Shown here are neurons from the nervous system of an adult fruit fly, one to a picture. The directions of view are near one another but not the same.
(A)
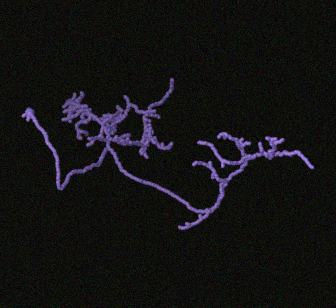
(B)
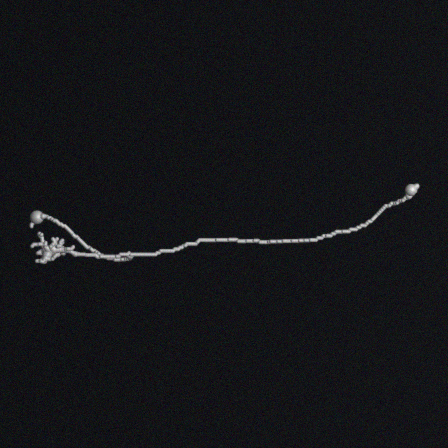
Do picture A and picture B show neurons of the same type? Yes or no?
no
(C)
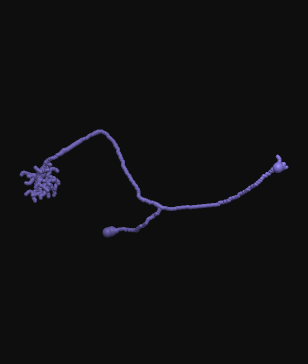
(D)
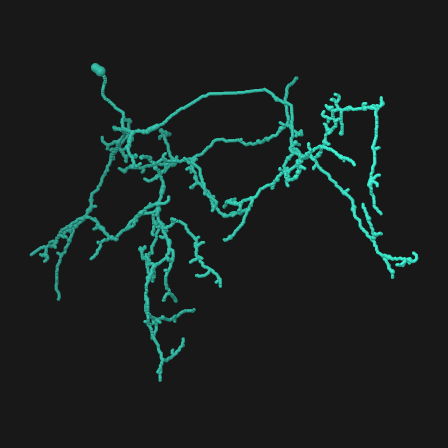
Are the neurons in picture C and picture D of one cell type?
no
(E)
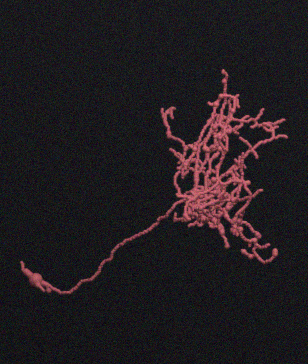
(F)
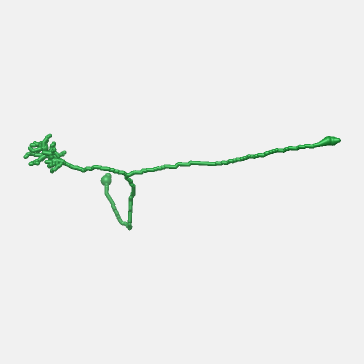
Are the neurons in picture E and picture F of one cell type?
no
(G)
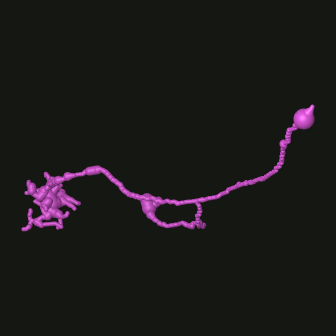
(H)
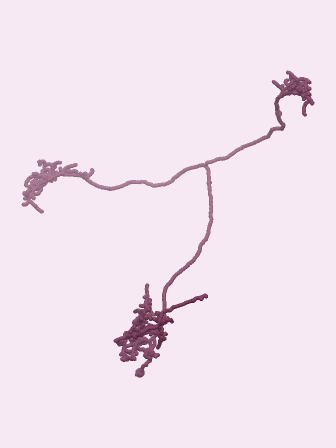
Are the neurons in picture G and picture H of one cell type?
no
